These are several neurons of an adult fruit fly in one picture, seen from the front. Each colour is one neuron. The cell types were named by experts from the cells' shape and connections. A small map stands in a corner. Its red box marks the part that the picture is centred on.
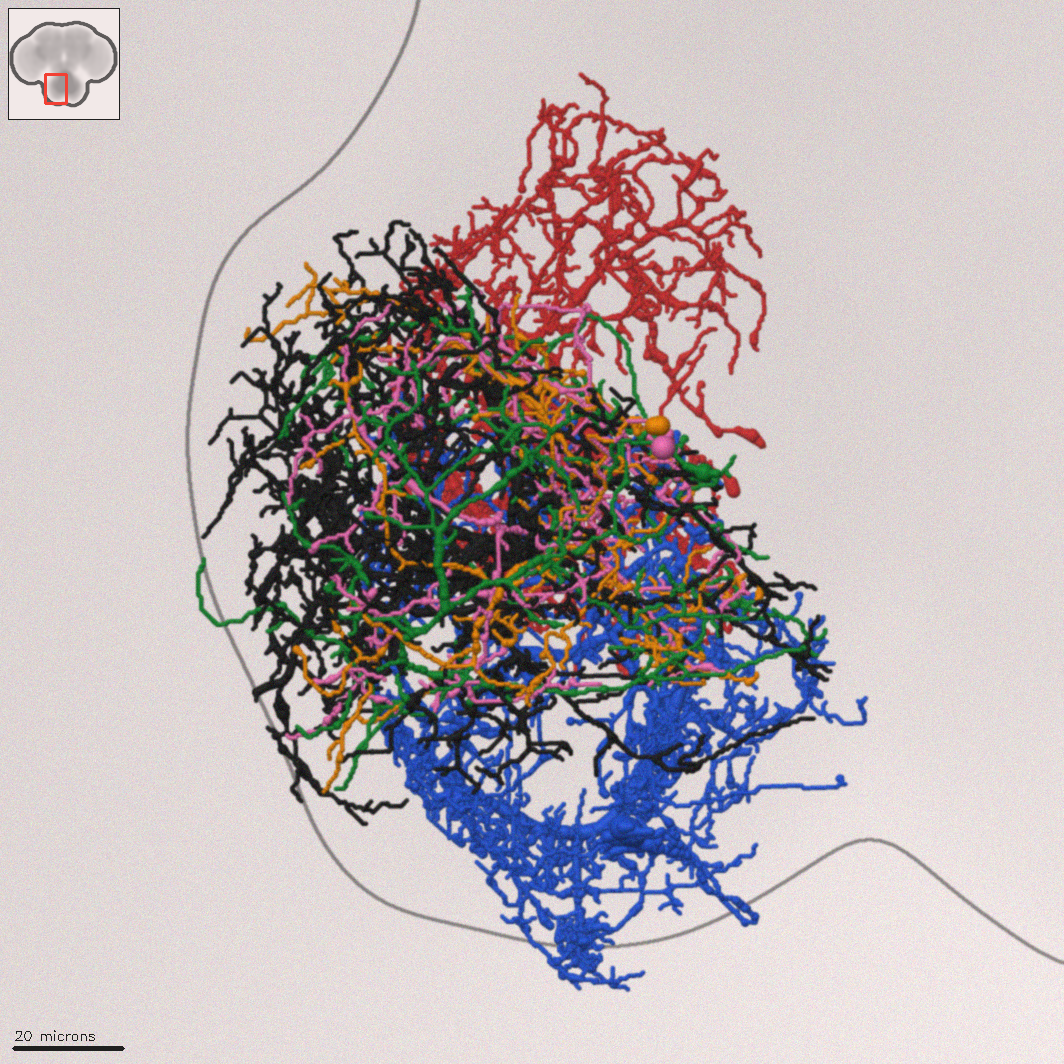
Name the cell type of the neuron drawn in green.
IN16B075_h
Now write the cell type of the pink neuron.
IN16B075_i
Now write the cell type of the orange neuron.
IN16B057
